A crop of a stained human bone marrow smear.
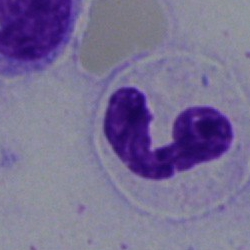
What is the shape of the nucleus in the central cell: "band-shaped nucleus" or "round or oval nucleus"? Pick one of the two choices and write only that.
Band-shaped nucleus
